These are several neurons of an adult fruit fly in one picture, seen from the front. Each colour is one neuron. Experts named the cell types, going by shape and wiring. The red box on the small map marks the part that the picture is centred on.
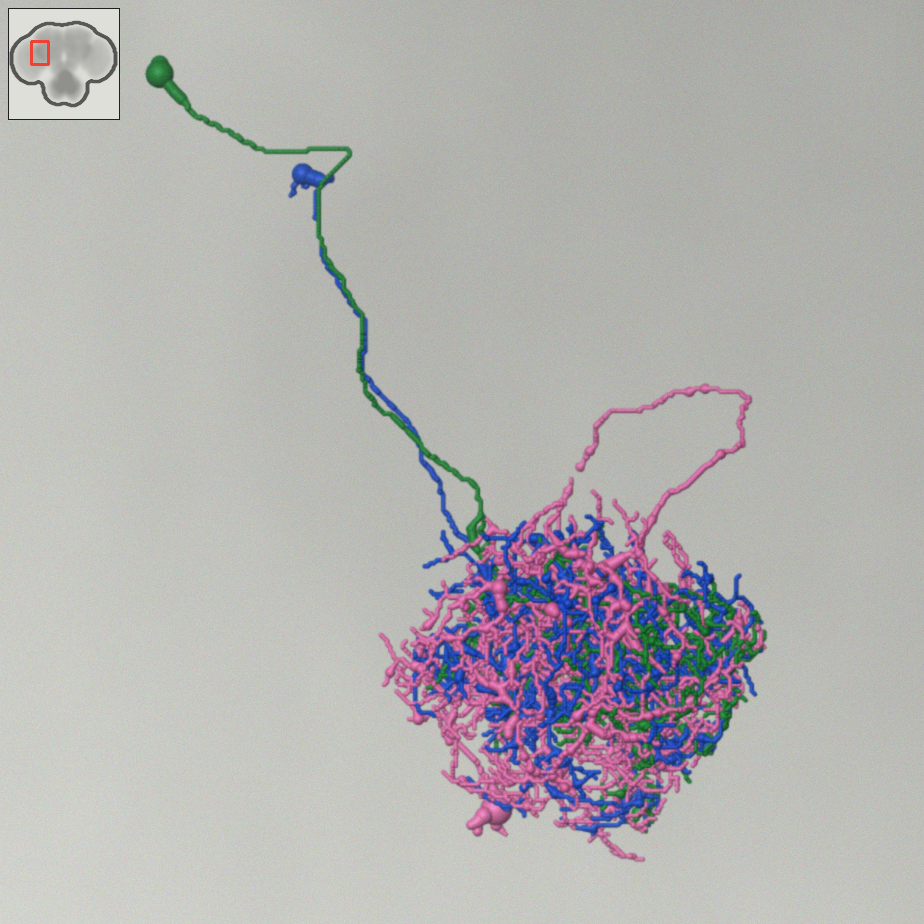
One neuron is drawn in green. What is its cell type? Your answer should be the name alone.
AVLP423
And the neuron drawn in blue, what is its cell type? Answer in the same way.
AVLP419_b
